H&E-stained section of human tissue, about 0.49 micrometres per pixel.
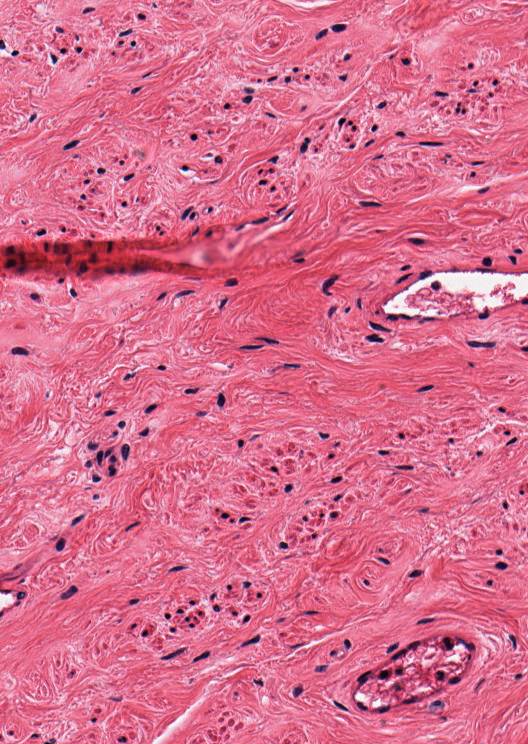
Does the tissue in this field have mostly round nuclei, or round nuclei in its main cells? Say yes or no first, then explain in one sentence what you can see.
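No. Sparse, dark, elongated spindle-shaped nuclei are scattered between the fibres.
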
